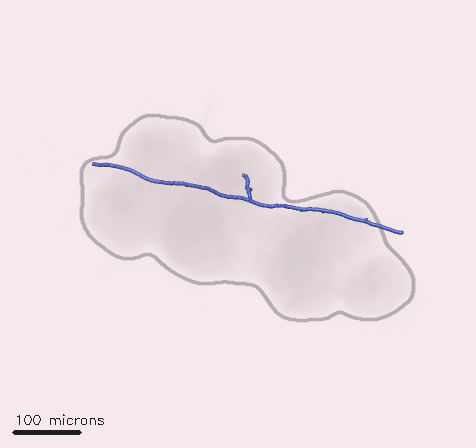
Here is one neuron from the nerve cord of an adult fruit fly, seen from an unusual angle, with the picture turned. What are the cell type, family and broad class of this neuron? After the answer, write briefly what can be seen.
It is of cell type SApp01. Its family is called class mechanosensory proprioceptive. This is a sensory neuron ascending to the brain. No cell body is drawn. By the scale bar it is about 450 microns wide in this view. There are a dozen or fewer branch ends.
